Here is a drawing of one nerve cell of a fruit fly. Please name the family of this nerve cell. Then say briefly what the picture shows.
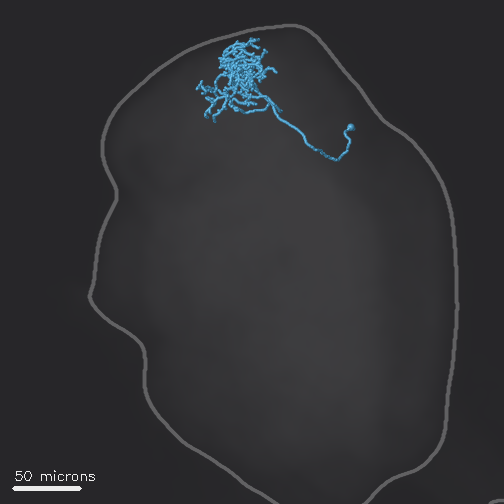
Its family is hemilineage DM4_dorsal. Its broad class is central-brain intrinsic neuron. By the scale bar it is about 120 microns wide in this view. As drawn here it is wider than it is tall.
